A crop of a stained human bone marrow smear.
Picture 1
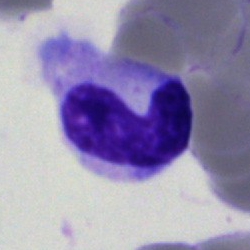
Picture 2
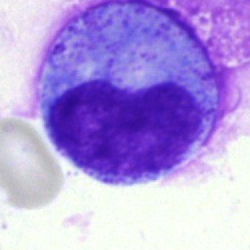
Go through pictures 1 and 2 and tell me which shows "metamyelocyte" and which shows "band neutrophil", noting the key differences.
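You'll find the band neutrophil in picture 1 and the metamyelocyte in picture 2. Begin with the nuclei: in picture 1 the nucleus is bent into a U whose notch opens upward, while in picture 2 it is kidney-shaped, its notch also facing upward, and fills the lower half of the cell.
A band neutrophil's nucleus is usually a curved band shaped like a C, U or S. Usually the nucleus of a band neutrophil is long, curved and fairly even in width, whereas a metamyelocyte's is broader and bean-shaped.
Now the outlines: the band neutrophil's is irregular rather than round, while the metamyelocyte is round with a smooth, sharply defined outline. In picture 1 the cytoplasm is pale lilac, and its largest area lies above and to the left of the nucleus. The chromatin looks much alike in both: dark purple and densely packed in picture 1, dense and deeply stained purple in picture 2.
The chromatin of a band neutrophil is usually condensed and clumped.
No nucleolus can be seen in picture 1, and no distinct one is visible in picture 2.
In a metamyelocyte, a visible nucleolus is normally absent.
Finally, a pale red cell lies against the lower left edge of the metamyelocyte.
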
